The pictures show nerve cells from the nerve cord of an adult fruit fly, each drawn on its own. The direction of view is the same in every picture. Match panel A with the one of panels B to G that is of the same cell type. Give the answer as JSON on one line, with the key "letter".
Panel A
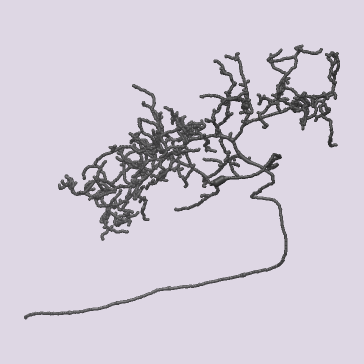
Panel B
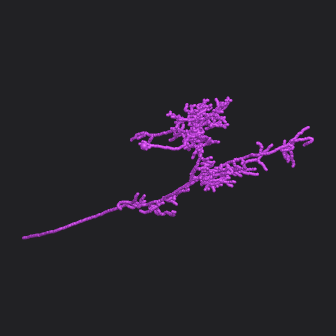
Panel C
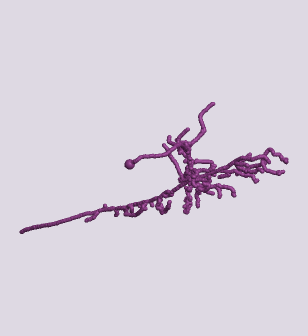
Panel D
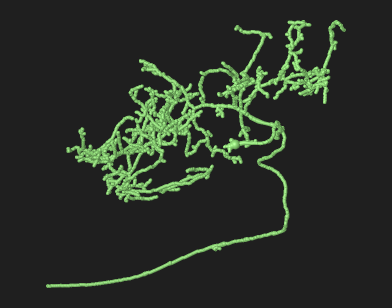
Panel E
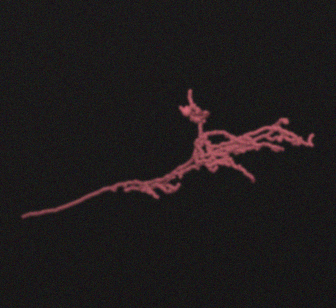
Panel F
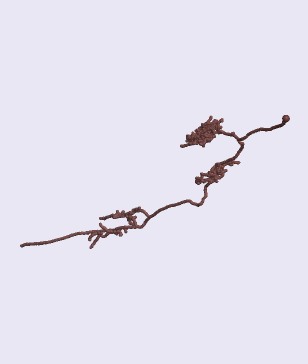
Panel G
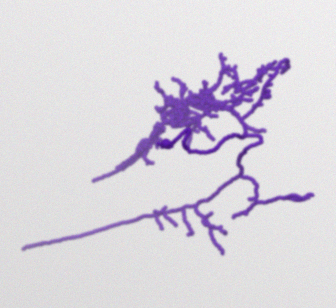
{"letter": "D"}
